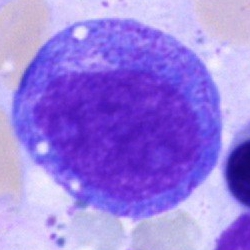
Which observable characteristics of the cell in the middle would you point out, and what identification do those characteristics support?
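Look first at where the nucleus sits: toward the lower part of the cell, with a wider band of cytoplasm above it. Its chromatin is fine and evenly spread, free of coarse dark clumps. Fine purple granules are scattered through the cytoplasm, most plentiful in that upper band. Along the left and upper edge you can see a few small clear round spots. This is a promyelocyte.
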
